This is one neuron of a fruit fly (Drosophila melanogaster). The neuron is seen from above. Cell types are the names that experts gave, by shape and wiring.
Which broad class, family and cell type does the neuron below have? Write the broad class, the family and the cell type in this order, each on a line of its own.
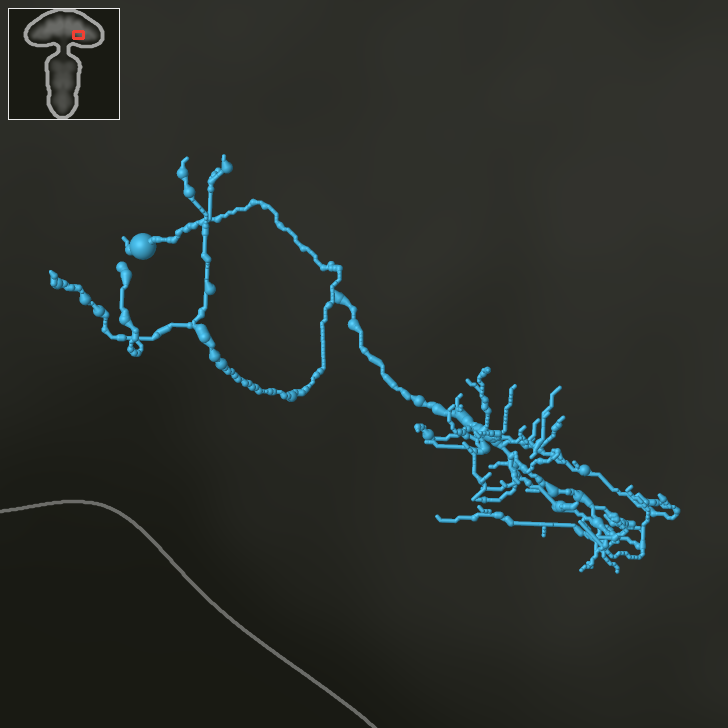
visual projection neuron
LC
LC13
